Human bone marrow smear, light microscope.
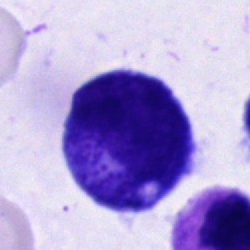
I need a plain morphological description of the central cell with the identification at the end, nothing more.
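In outline the cell is round. Its chromatin is dense and stains dark purple. A small, pale, round spot lies near the bottom edge of the cell. Apart from it, another nucleated cell sits at the lower right corner of the picture. The round cell is a promyelocyte.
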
